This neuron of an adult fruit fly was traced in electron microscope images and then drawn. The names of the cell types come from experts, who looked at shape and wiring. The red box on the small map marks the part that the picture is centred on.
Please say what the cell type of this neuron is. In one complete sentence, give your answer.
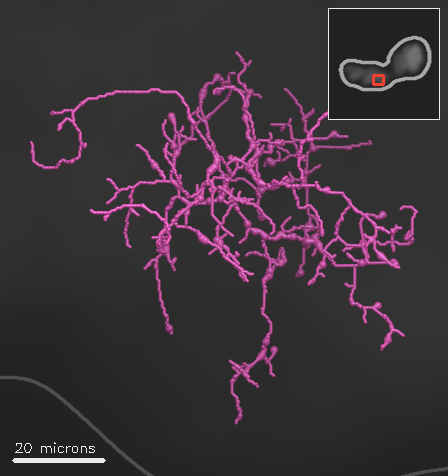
As for cell type, this neuron is IN21A060.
